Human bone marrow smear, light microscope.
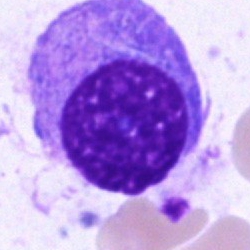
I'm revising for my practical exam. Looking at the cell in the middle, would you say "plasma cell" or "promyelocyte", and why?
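It is a plasma cell. What decides it is the chromatin: dark purple and coarsely clumped, with small pale gaps between the clumps.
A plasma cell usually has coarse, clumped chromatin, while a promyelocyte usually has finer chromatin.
The nucleus sits off-centre, toward the lower right of the cell. Abundant bluish-purple cytoplasm forms a broad band above and to the left of the nucleus.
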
